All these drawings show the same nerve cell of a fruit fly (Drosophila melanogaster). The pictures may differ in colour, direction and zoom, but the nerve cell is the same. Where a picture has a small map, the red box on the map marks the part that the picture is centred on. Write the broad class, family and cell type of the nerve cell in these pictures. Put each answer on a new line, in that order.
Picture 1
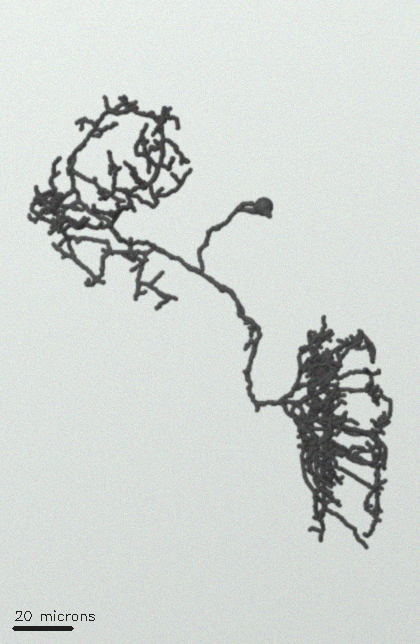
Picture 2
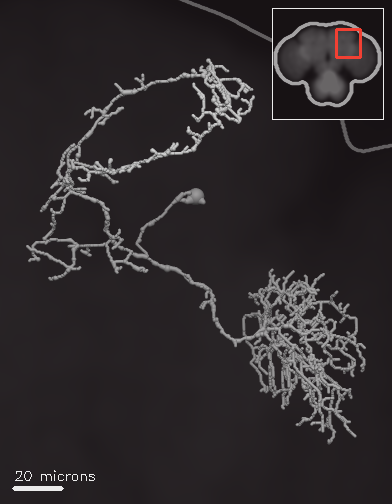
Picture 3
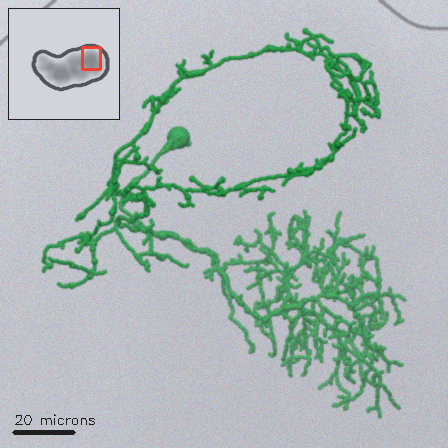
visual projection neuron
hemilineage SLPpl2
LoVP70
